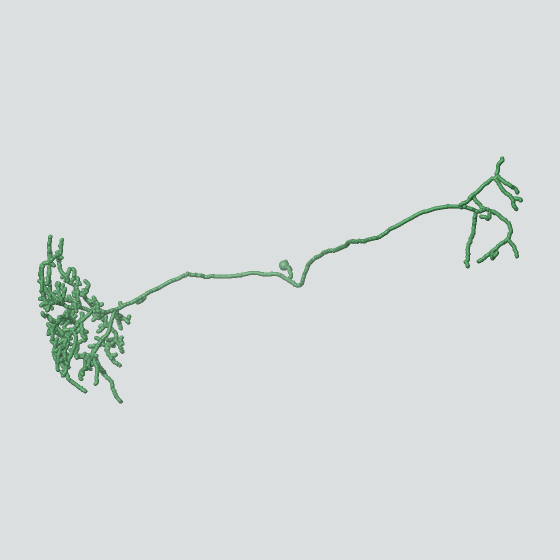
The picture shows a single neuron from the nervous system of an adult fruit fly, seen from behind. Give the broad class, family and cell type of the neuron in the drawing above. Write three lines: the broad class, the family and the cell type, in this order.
visual projection neuron
MeVP
MeVP8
